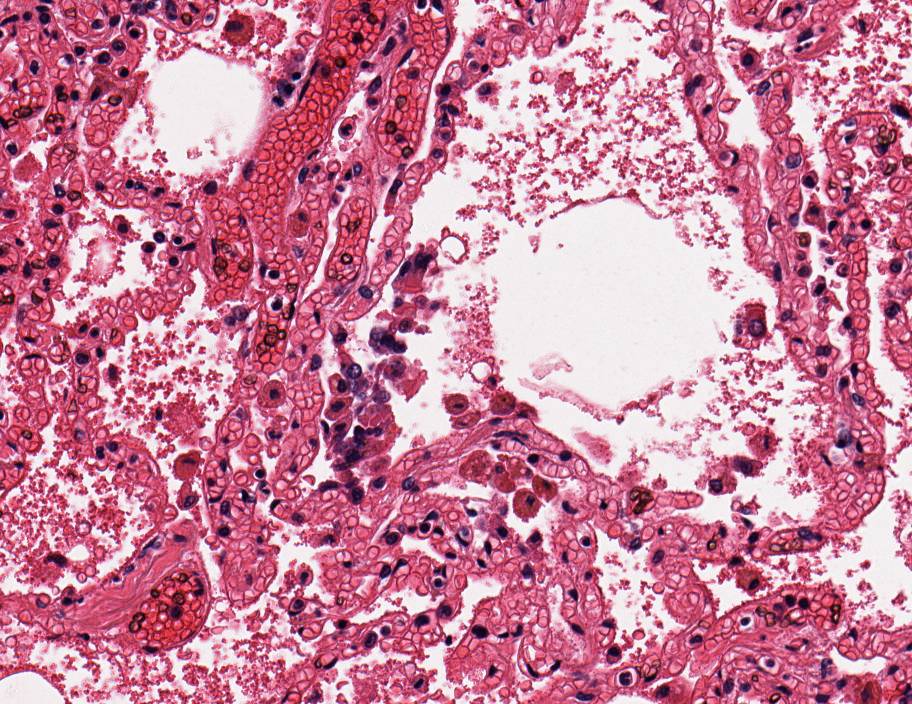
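Lung, H&E: a meshwork of thin walls outlines many spaces, and one large empty space sits just right of centre. Free in the spaces I see rounded macrophages holding golden-brown granular pigment, several along the lower edge of that large space. At its left margin there's a cluster of dark purple-blue staining cells. And the walls are lined by flattened cells with small dark nuclei.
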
